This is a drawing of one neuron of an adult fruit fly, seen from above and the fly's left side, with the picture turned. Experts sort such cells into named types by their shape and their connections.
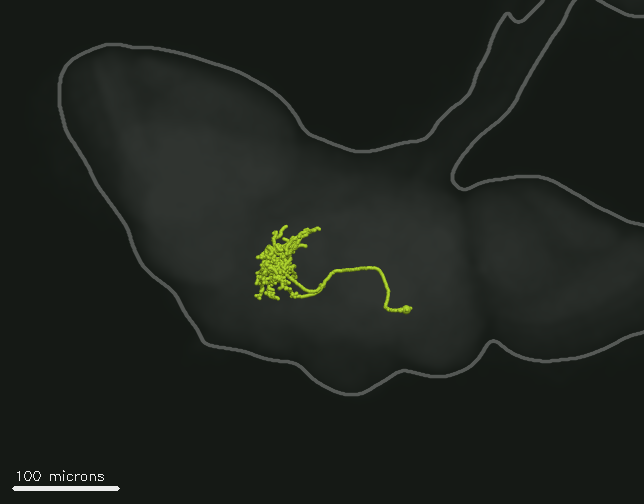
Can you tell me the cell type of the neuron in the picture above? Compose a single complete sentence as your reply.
The cell type of this neuron is SMP027.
